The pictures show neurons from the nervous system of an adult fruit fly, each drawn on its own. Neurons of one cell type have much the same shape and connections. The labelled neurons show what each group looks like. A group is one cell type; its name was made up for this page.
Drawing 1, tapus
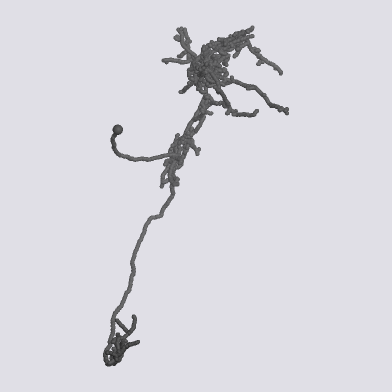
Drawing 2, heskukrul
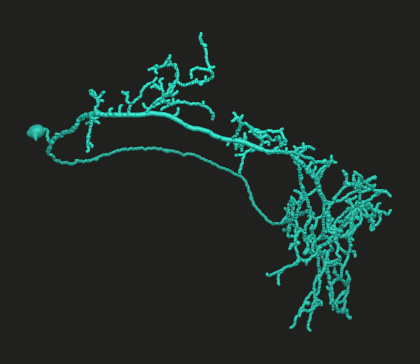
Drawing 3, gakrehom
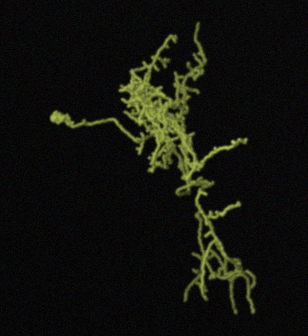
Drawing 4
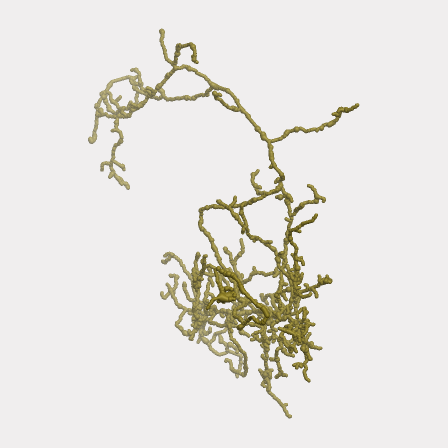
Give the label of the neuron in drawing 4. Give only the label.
gakrehom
